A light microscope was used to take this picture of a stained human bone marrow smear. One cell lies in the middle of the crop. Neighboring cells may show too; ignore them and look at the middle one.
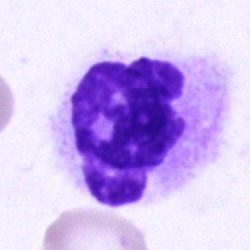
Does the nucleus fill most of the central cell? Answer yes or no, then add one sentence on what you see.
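Yes. The nucleus fills most of the cell.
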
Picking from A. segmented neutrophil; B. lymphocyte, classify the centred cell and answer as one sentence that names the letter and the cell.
Option A holds, for the cell in the middle is a segmented neutrophil.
